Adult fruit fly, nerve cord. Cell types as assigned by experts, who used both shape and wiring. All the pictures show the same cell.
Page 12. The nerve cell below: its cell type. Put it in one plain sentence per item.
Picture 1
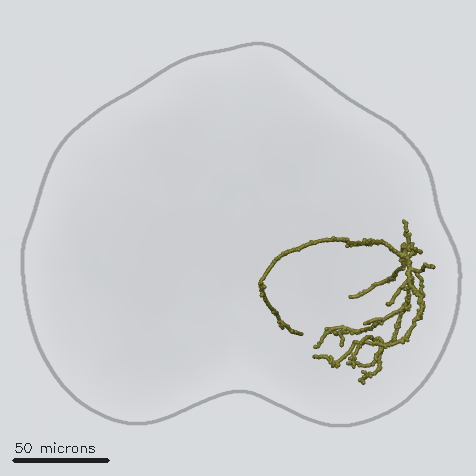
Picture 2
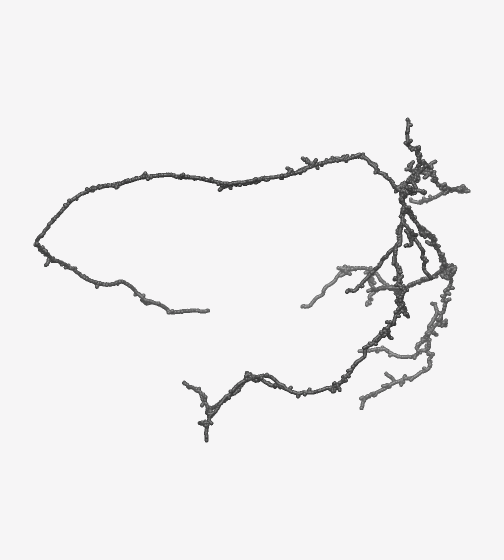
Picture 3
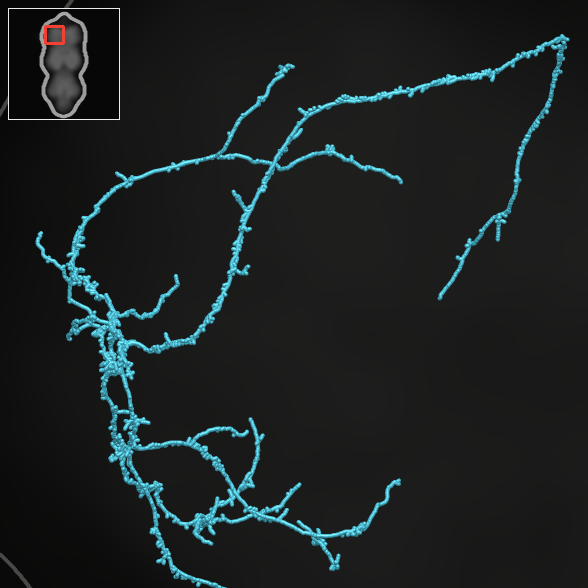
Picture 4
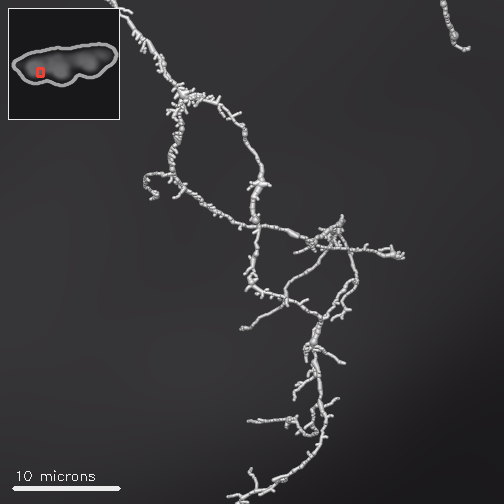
The cell type is IN20A.22A007.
